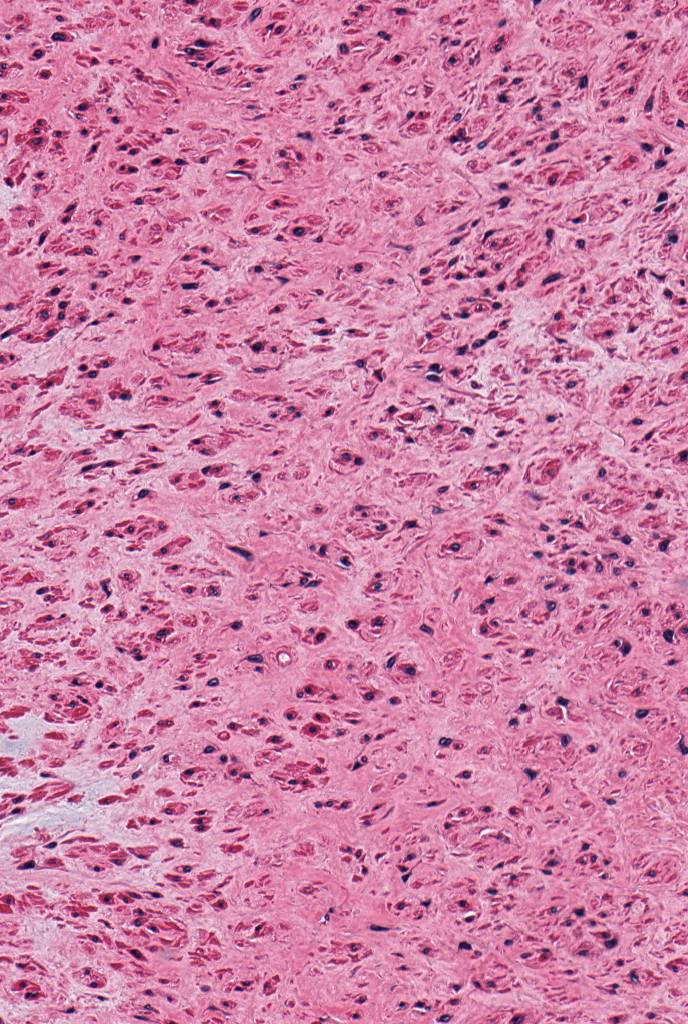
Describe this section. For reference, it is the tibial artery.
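Look across the whole field and you will see it is filled by many small bundles of spindle cells, with paler pink stroma between them. Now focus on the nuclei: they are small, dark-staining, and oval to elongated. The cytoplasm of these spindle cells is deeply eosinophilic and pink. Between the bundles, notice that the stroma is pale pink and finely fibrillary.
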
